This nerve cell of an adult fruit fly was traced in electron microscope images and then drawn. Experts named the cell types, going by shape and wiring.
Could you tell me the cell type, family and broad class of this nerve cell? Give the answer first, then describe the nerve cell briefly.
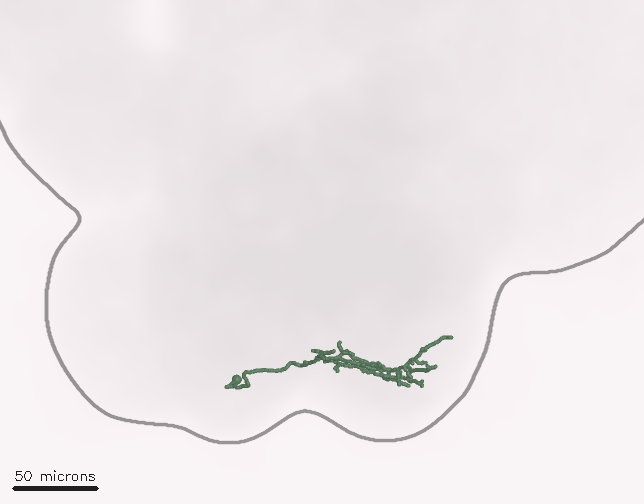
The cell type is IN14A123. Its family is hemilineage 14A. It is a nerve-cord intrinsic neuron. From left to right in the picture it spans about 140 microns. As drawn here it is more than twice as wide as it is tall.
